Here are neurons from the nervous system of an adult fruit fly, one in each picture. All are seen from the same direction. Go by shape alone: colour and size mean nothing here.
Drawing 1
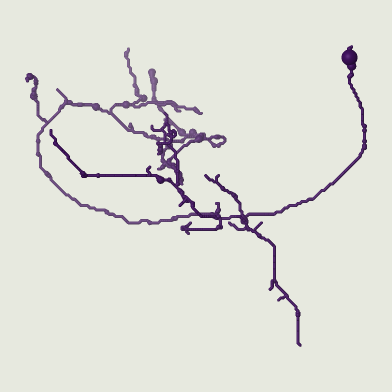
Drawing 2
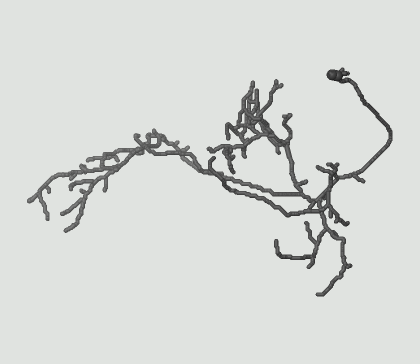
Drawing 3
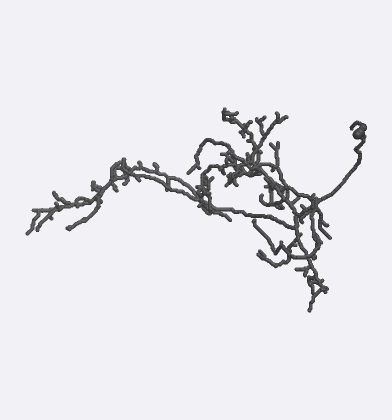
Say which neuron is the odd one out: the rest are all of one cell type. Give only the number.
1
